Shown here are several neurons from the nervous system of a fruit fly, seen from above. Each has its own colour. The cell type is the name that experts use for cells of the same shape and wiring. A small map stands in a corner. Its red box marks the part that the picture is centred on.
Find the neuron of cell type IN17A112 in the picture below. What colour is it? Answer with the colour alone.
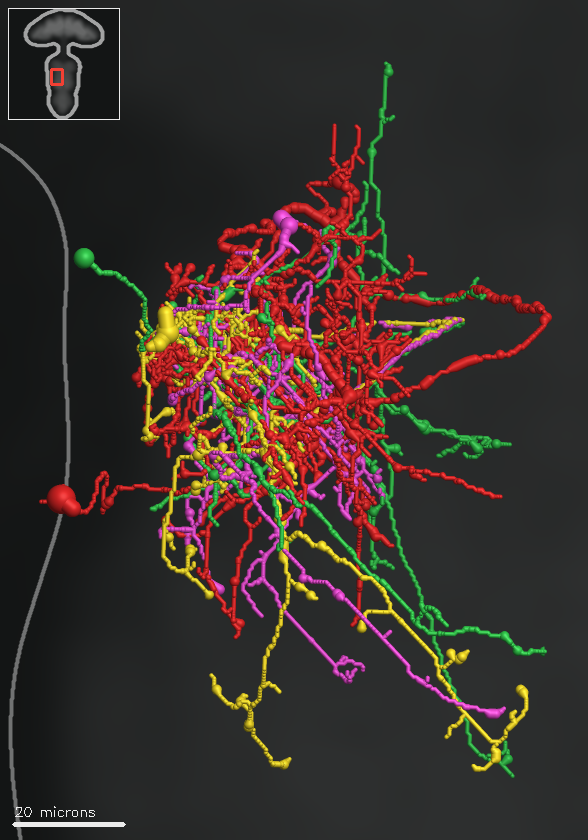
yellow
